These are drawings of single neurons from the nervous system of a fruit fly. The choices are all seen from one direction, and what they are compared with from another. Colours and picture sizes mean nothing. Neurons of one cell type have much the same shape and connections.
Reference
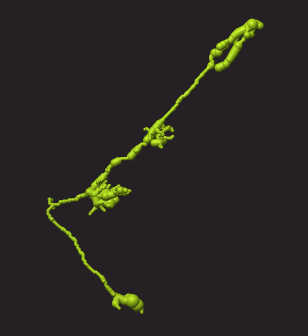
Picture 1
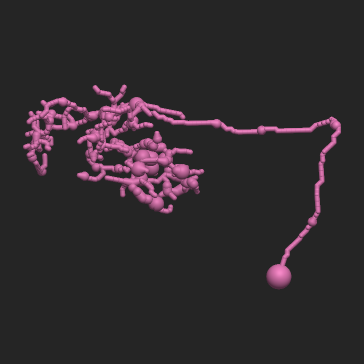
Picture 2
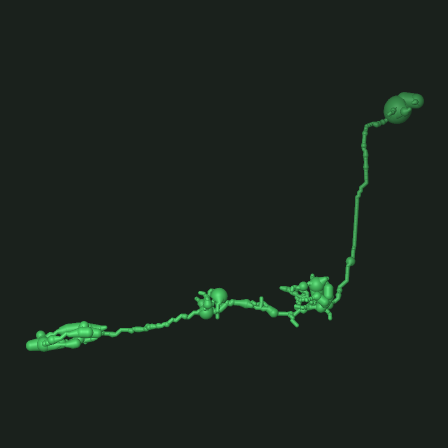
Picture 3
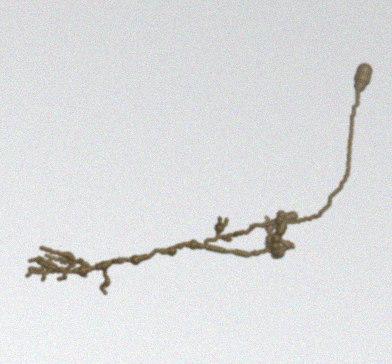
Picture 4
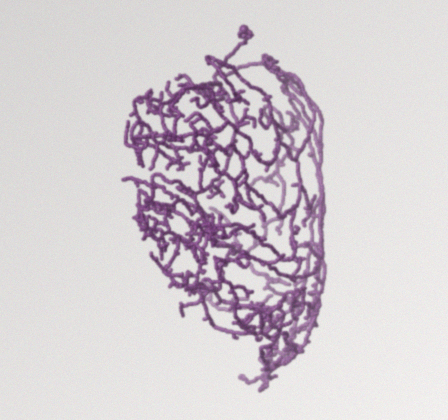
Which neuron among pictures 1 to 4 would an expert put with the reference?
Picture 2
